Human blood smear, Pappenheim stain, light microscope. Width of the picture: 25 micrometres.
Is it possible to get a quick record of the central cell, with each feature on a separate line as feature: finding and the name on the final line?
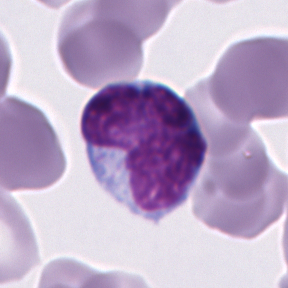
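Cytoplasm: pale blue, mostly at lower left
Nucleus: curves around cytoplasm; deep notch on lower-left side
Nuclear area: about 80% of cell
Outline: rounded, smooth, no projections
Name: typical lymphocyte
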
